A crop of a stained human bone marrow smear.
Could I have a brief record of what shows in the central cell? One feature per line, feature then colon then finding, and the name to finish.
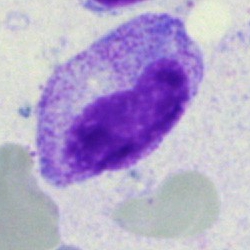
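Outline: oval, elongated from lower left to upper right
Nucleus: elongated, with a shallow indentation along its upper-left edge
Position: nucleus off-centre toward the lower right
Cytoplasm: abundant, pale lilac-blue
Name: band neutrophil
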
